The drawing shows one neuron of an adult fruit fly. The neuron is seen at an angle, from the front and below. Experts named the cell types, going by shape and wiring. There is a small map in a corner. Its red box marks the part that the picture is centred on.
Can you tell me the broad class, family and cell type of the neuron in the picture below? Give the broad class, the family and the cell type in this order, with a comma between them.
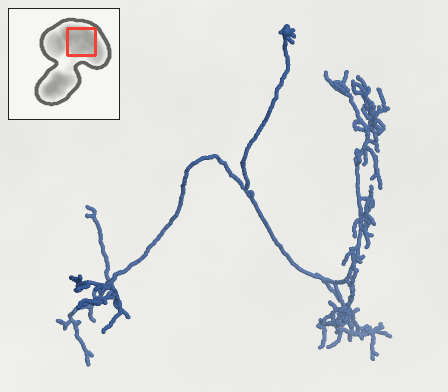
central-brain intrinsic neuron, hemilineage WEDd2, WED082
